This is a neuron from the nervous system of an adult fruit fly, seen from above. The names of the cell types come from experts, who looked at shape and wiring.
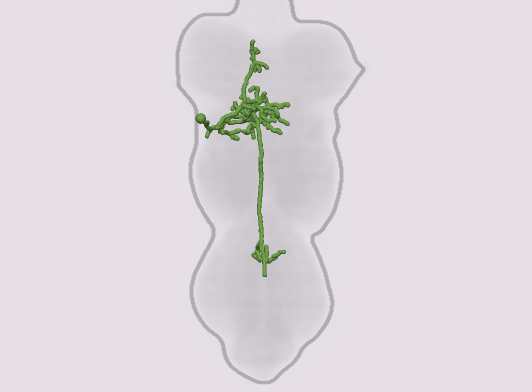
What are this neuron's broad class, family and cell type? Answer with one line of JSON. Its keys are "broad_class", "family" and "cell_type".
{"broad_class": "nerve-cord intrinsic neuron", "family": "hemilineage 17A", "cell_type": "IN17A094"}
